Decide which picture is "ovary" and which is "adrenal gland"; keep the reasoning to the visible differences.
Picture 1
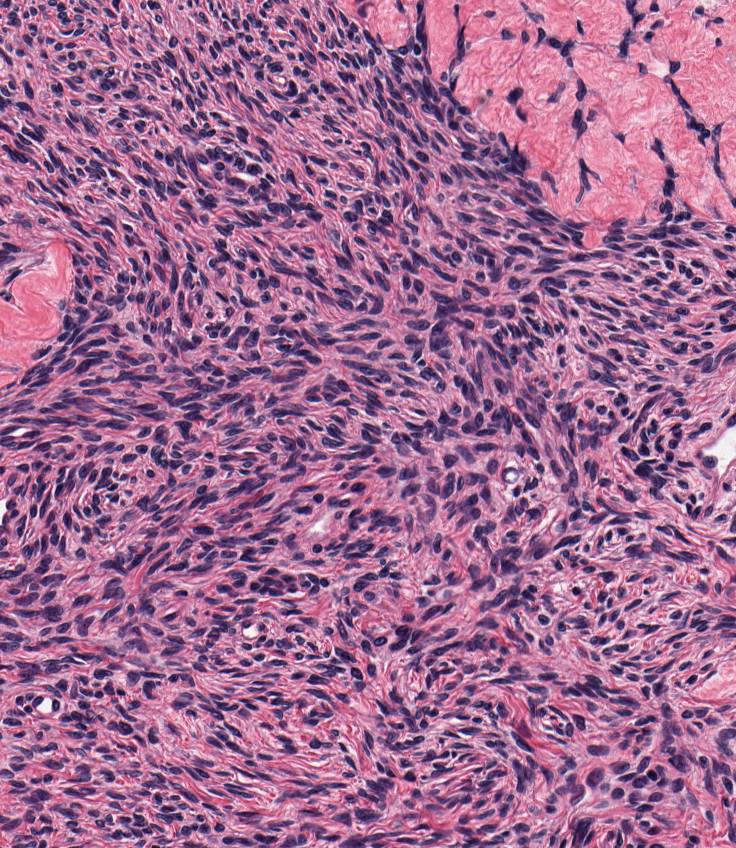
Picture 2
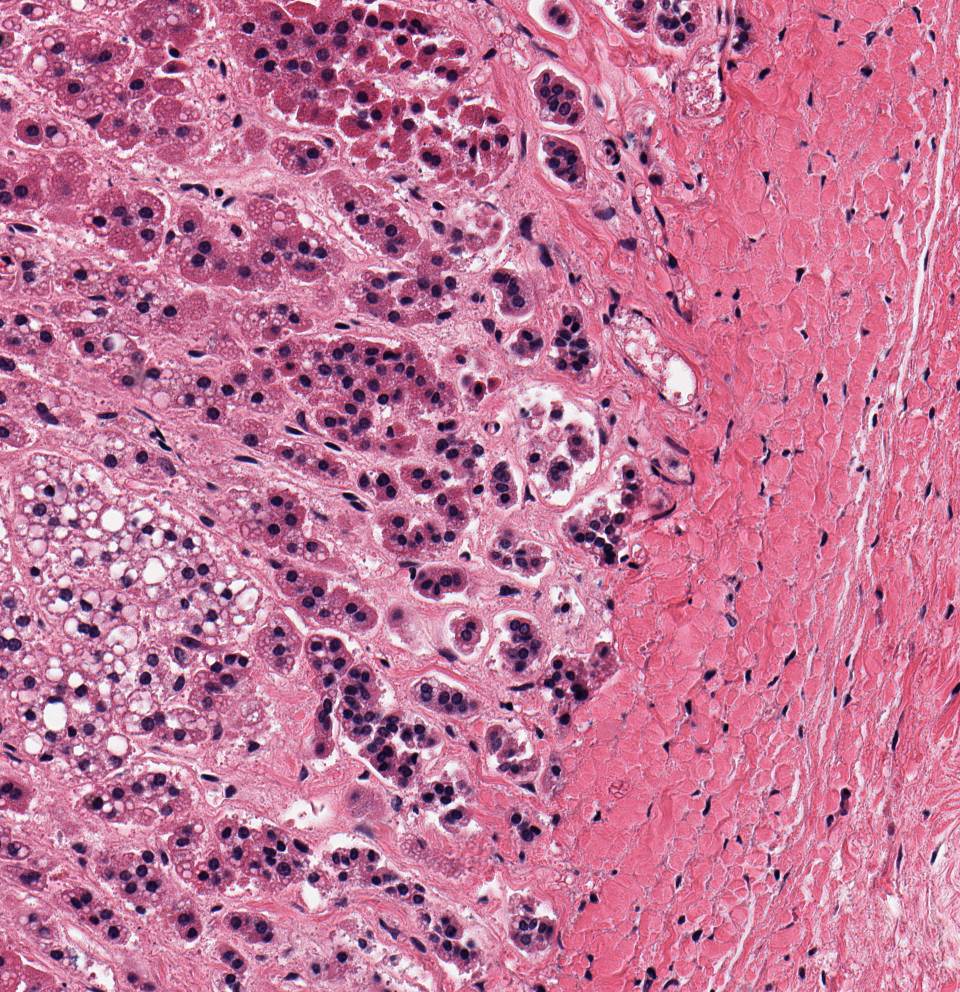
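Here the ovary is picture 1, and the adrenal gland is picture 2. In picture 1, densely packed spindle cells in short interlacing fascicles fill nearly the whole field. Their nuclei are mostly elongated to oval and darkly stained, their pale cytoplasm is scant, and you won't find clear borders between cells. Thin wisps of pink collagen run between them, easiest to see in the lower half.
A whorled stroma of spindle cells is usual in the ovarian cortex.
In picture 2, the cells lie in nests; most have pink cytoplasm and small, round, darkly stained nuclei. In the lower left, the cells hold many clear round vacuoles of varying size. Fibrous tissue on the right carries sparse, scattered, dark, elongated nuclei.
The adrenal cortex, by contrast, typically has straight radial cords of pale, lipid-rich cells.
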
